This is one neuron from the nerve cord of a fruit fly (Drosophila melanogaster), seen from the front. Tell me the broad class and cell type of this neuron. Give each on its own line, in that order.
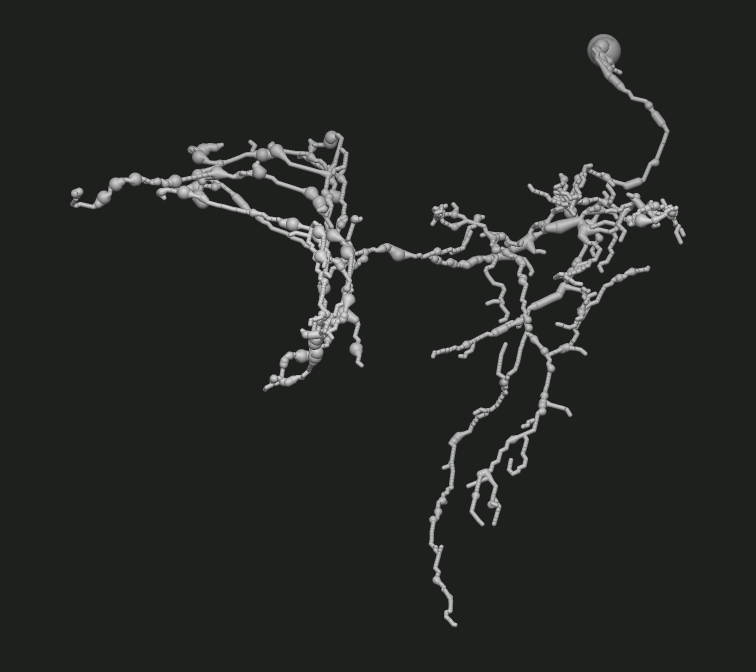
nerve-cord intrinsic neuron
INXXX415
